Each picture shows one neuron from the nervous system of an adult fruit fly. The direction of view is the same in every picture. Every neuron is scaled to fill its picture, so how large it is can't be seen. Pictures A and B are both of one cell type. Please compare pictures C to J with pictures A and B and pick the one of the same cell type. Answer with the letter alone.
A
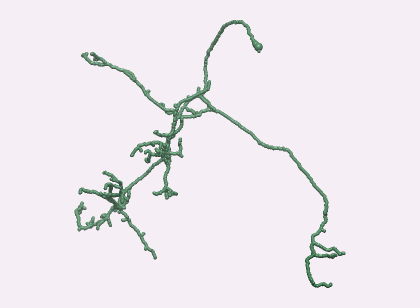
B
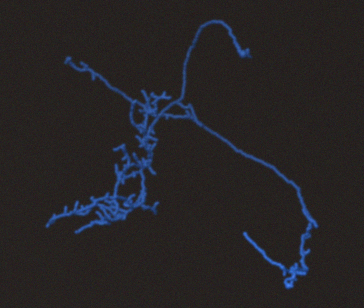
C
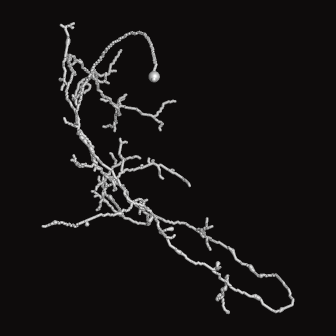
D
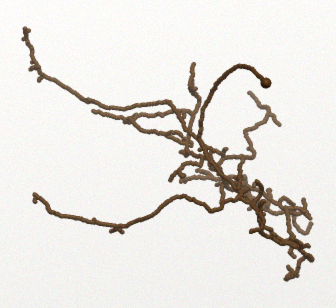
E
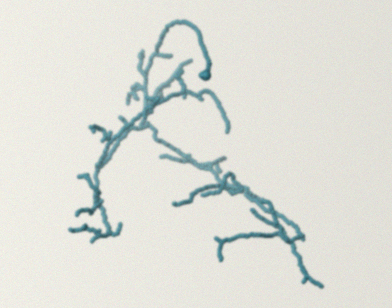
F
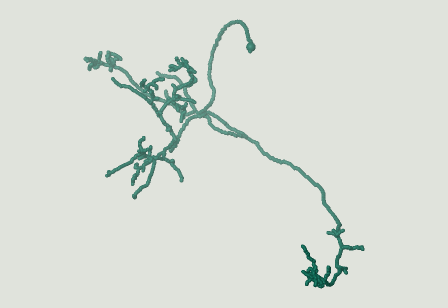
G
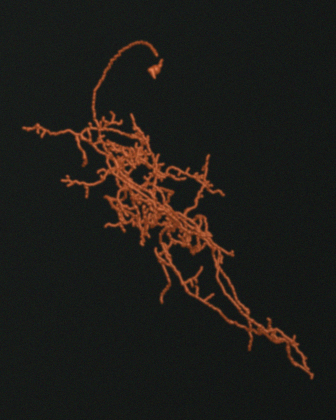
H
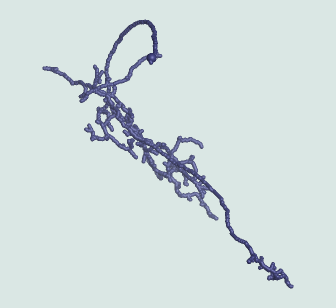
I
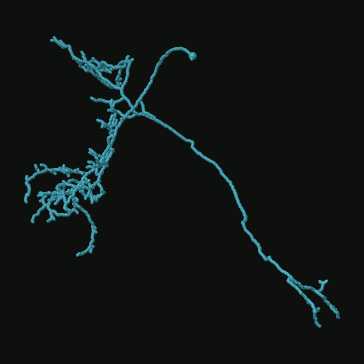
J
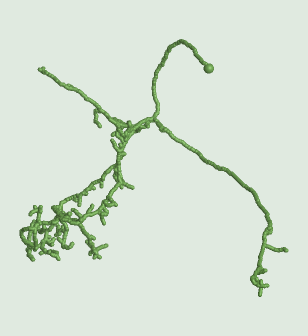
J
